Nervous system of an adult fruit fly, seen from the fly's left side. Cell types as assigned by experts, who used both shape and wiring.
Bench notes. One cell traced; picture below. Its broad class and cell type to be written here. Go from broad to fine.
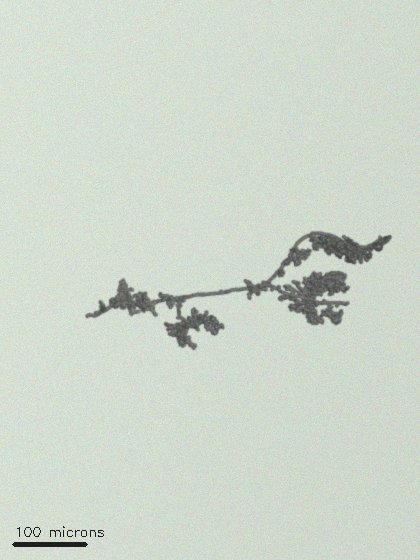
nerve-cord intrinsic neuron; INXXX027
